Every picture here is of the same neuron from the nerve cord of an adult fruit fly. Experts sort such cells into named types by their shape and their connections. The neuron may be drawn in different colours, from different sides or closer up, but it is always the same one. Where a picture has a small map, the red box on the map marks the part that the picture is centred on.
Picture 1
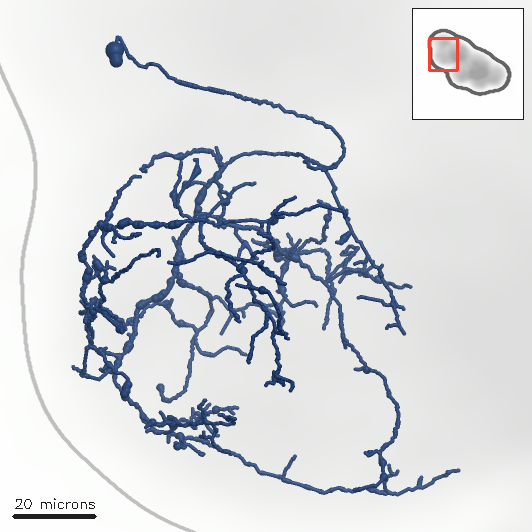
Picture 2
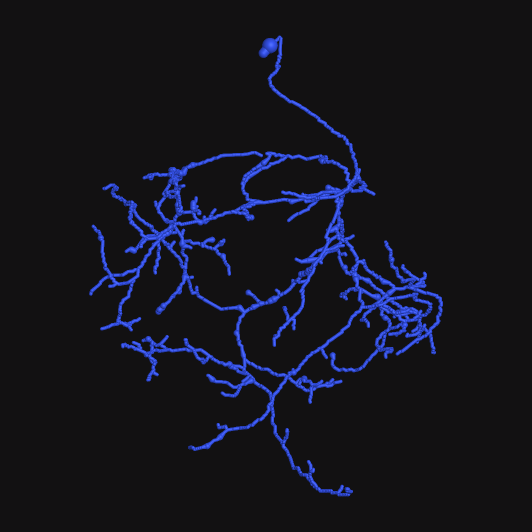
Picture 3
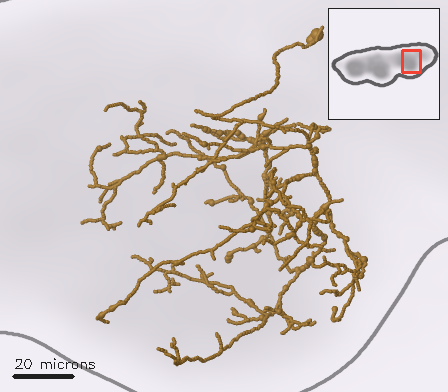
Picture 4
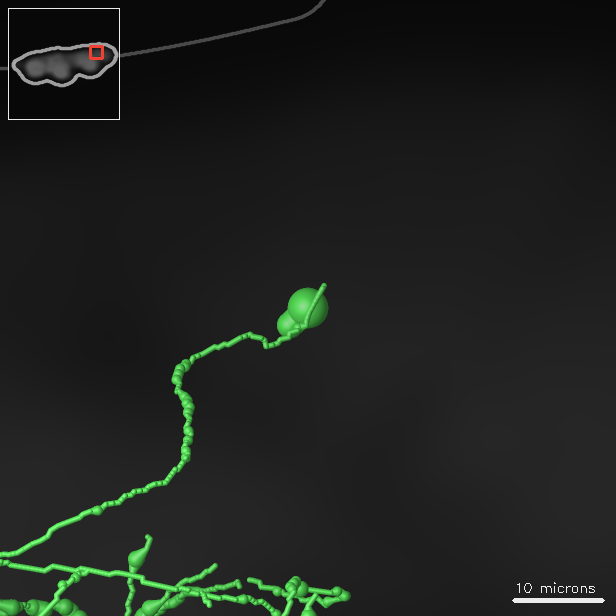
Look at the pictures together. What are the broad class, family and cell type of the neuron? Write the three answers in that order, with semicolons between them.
nerve-cord intrinsic neuron; hemilineage 03A; IN03A068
